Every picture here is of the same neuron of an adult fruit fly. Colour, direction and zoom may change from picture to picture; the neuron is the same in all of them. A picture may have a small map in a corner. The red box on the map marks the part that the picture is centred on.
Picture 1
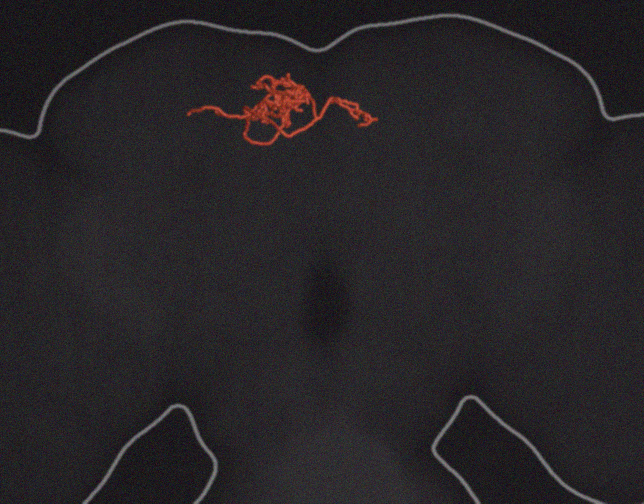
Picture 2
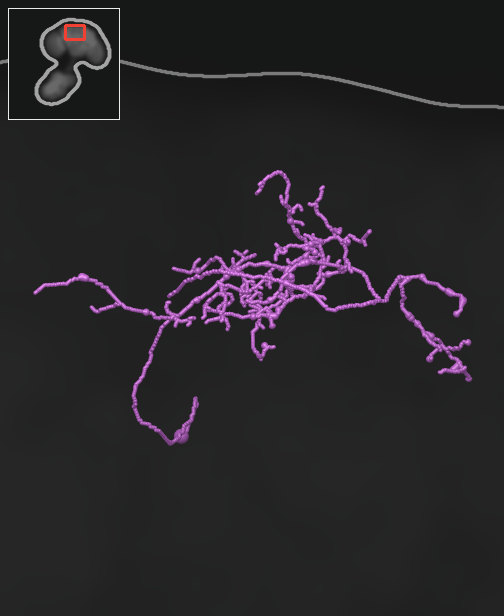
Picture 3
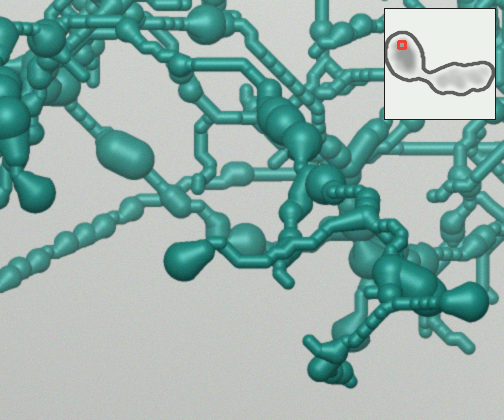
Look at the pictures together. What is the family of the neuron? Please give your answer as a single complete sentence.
Among the members of family hemilineage DM3_dorso_medial is this neuron.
